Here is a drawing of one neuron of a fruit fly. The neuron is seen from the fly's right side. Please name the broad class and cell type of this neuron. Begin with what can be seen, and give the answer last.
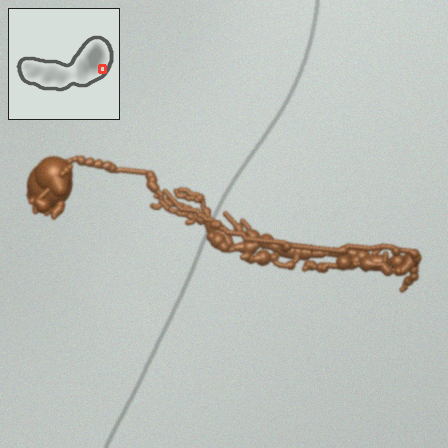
As drawn here it is more than twice as wide as it is tall. Its broad class is optic-lobe intrinsic neuron. The cell type is Lai.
